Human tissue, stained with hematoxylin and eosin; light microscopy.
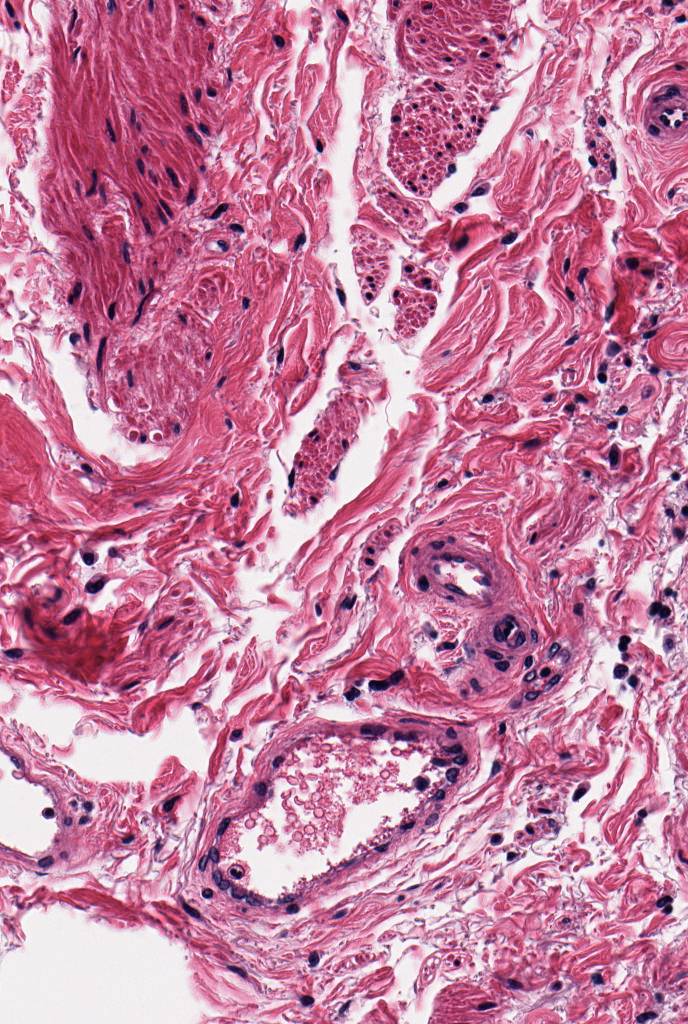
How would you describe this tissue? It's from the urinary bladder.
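Wavy eosinophilic collagen bundles running in many directions take up most of the field. At upper left a large fibrillar bundle carries many elongated, dark nuclei aligned obliquely along its length. In the lower centre a rounded space lined by a thin layer of flattened cells holds many pale round profiles. Another small vessel, with a concentric wall and narrow lumen, sits in the top right corner.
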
